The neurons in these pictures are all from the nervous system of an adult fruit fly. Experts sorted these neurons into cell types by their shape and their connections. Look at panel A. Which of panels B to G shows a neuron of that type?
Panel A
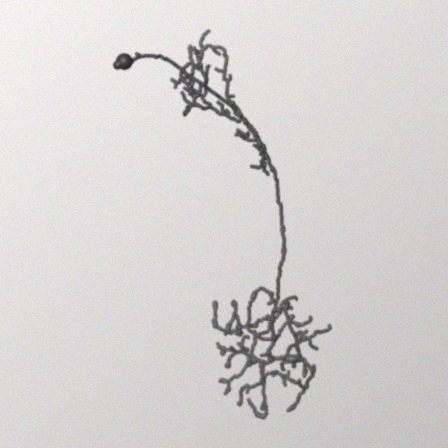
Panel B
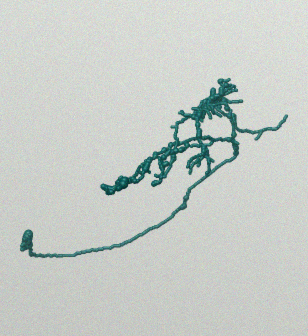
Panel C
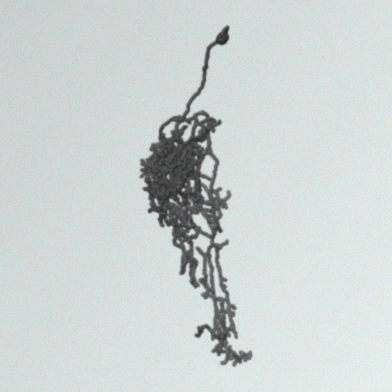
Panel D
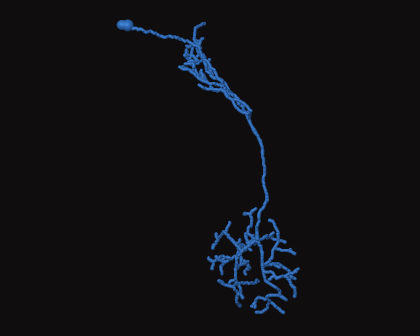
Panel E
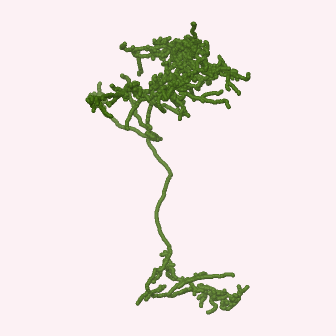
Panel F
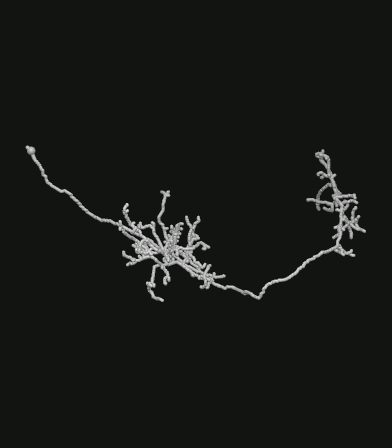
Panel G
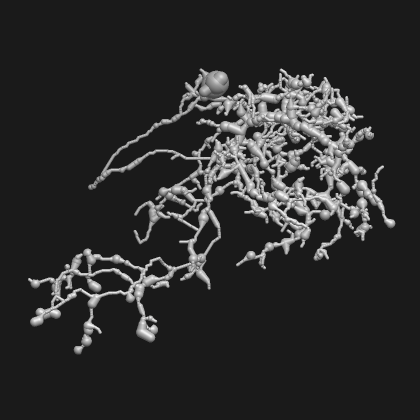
D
